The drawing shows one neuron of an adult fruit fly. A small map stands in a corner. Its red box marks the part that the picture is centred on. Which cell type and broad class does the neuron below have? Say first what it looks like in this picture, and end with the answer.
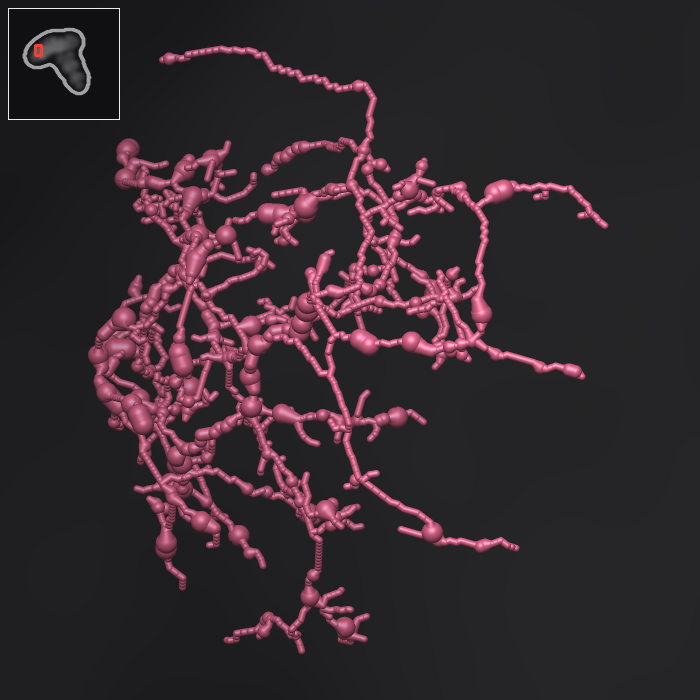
The drawing shows no cell body. The picture shows dozens of branch ends. Its cell type is AVLP410. This is a central-brain intrinsic neuron.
